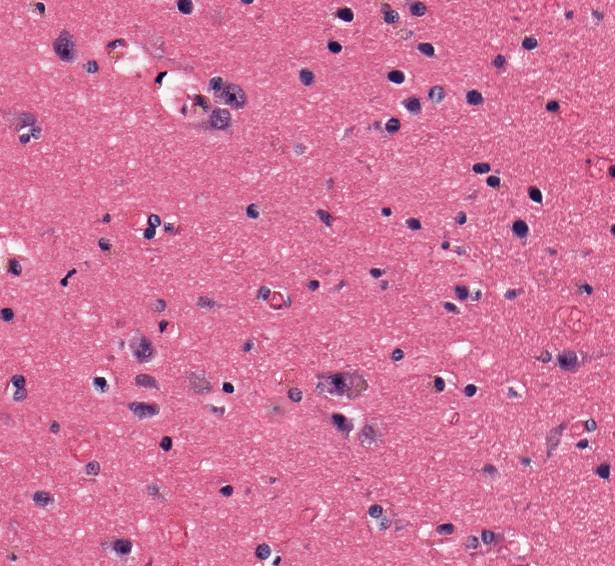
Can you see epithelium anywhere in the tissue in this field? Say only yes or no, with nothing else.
No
